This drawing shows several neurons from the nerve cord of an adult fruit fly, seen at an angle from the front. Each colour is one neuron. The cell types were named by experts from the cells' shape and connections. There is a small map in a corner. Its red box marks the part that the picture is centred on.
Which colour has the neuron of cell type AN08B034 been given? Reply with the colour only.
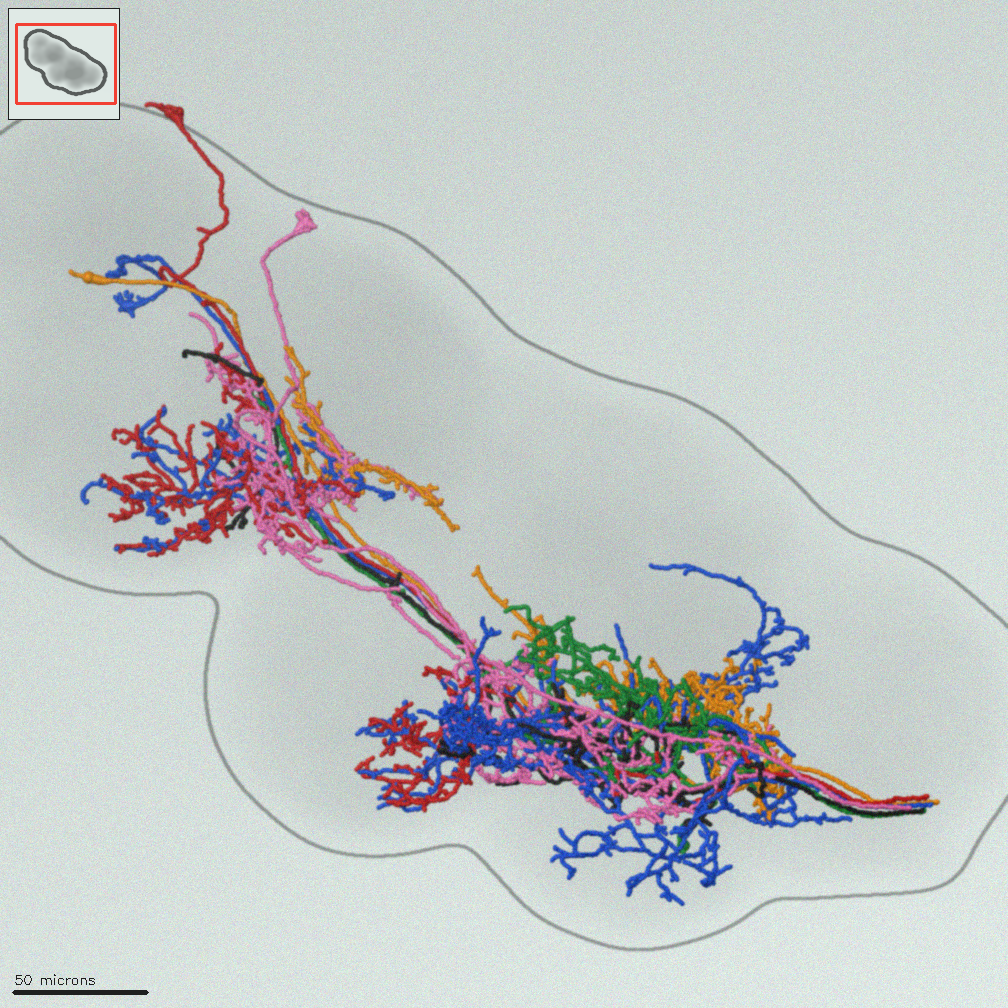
pink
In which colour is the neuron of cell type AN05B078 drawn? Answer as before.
green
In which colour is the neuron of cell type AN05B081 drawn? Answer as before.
black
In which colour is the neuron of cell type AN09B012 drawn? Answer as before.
red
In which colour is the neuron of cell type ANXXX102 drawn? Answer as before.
orange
